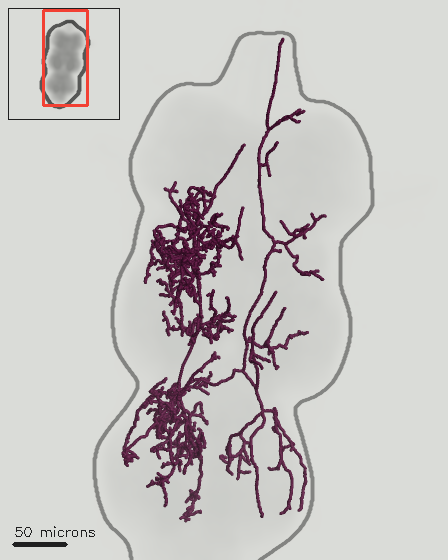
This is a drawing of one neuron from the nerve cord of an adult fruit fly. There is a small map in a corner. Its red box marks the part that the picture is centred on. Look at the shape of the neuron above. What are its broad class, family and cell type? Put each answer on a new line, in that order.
ascending neuron
hemilineage 08B
AN08B005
